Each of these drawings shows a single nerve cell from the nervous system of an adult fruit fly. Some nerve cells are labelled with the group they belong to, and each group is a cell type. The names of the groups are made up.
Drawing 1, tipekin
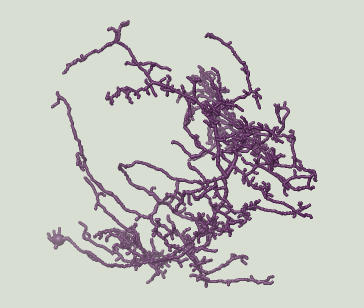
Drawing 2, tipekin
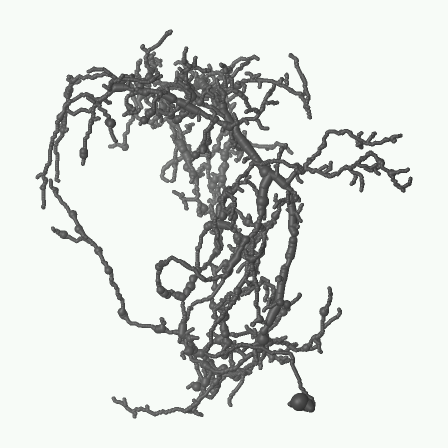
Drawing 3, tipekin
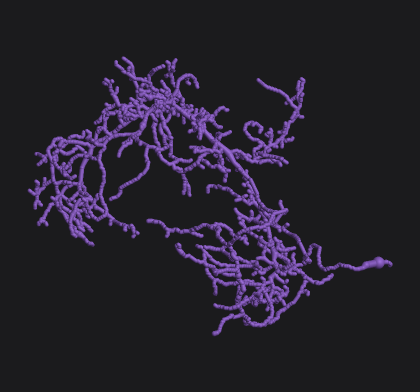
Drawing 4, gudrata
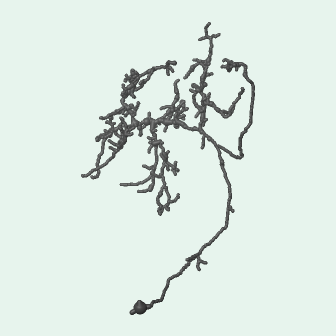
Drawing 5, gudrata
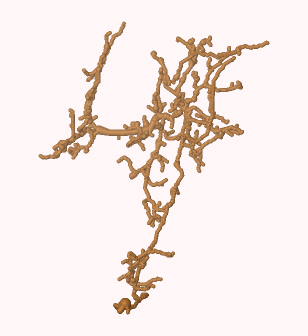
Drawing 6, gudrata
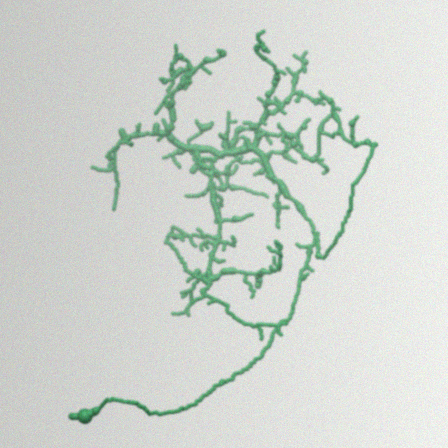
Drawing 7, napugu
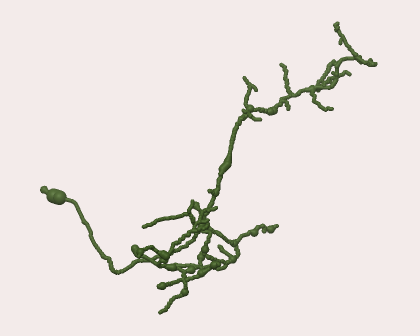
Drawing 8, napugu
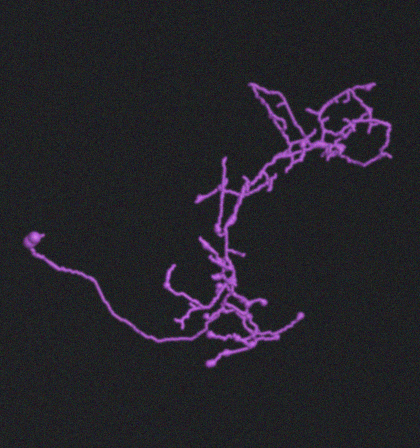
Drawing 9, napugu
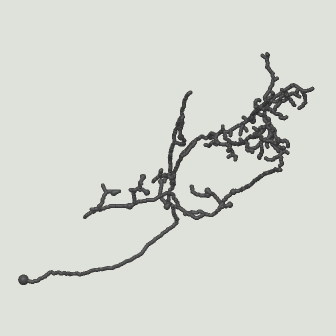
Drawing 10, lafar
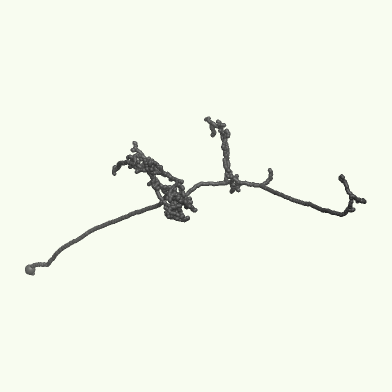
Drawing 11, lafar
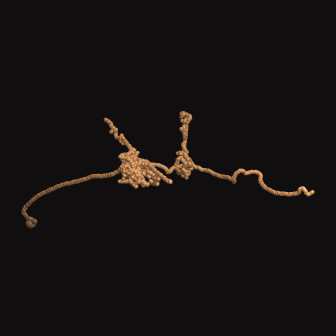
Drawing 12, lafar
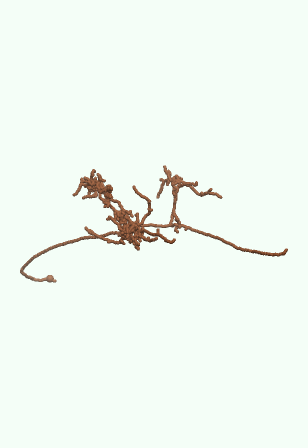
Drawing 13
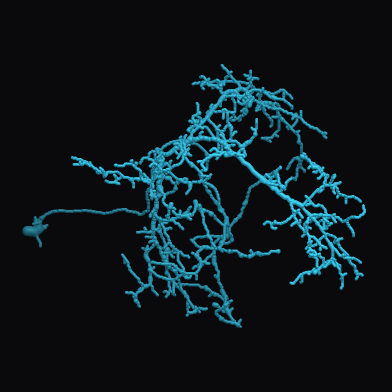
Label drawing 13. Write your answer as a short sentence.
It belongs to tipekin.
